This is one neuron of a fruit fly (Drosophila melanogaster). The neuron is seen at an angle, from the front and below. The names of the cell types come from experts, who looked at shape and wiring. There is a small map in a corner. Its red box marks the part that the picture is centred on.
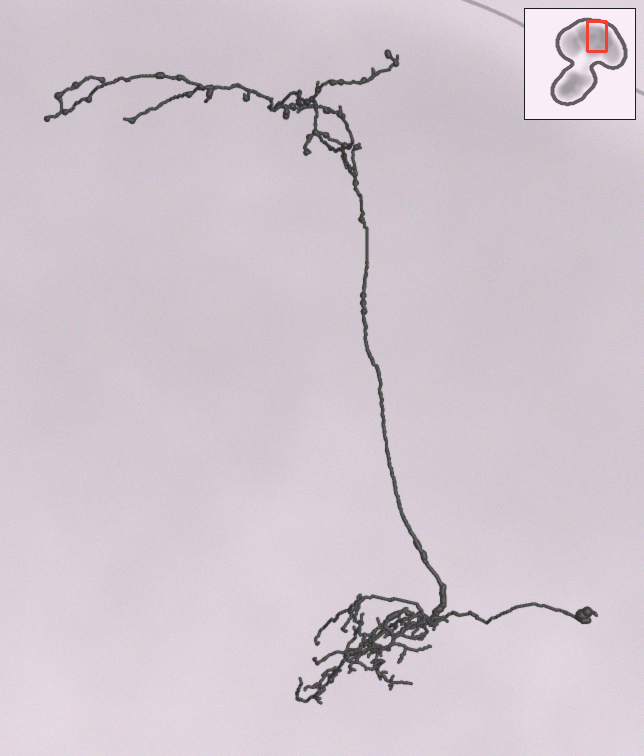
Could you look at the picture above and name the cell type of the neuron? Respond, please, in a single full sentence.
By type, the neuron is PRW008.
